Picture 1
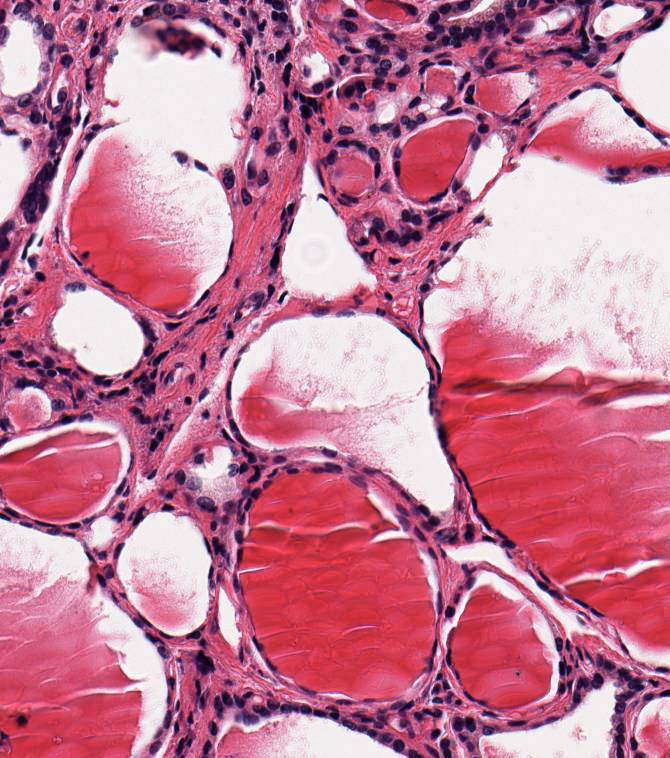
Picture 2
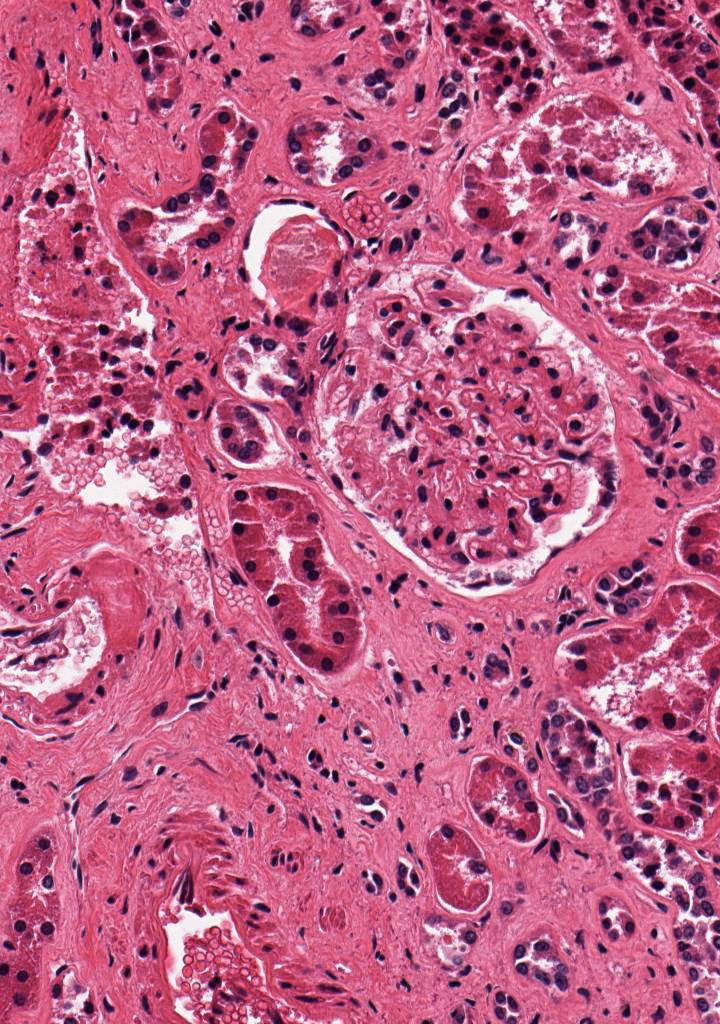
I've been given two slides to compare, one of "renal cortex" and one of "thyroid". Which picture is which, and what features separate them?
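Thyroid belongs to picture 1, renal cortex to picture 2. Structures present: the thyroid field is rounded follicles of widely varying size, largest on the right, with a cluster of small ones in the upper centre, while the renal cortex has a single glomerulus just right of centre, surrounded by tubules cut in cross and oblique section. Epithelium: thyroid follicles have one layer of flattened to low cuboidal epithelial cells, and many renal tubules have cuboidal cells with pink granular cytoplasm and round dark nuclei. Tissue between: bands of pink fibrous stroma with scattered dark nuclei separate the follicles, whereas dense pink fibrous tissue with scattered spindle-shaped nuclei widens the renal interstitium, and neither field contains fat cells.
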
